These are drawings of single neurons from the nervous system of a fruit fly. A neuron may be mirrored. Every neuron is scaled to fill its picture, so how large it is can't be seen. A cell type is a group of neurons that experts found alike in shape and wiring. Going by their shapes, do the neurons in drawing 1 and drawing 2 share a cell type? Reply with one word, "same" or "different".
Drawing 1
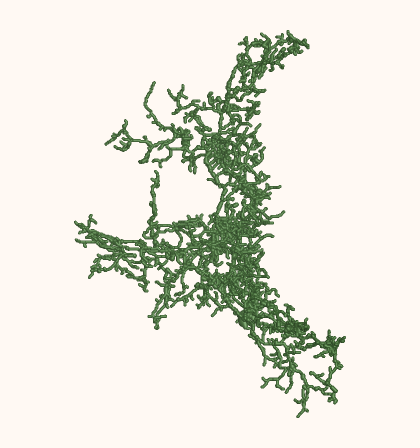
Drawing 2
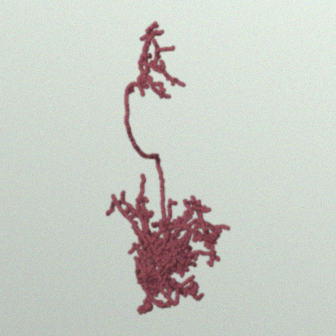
different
